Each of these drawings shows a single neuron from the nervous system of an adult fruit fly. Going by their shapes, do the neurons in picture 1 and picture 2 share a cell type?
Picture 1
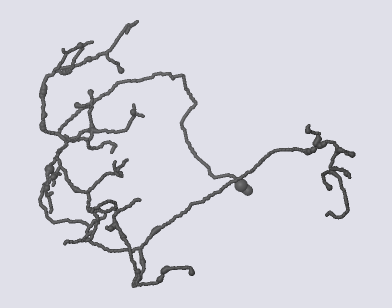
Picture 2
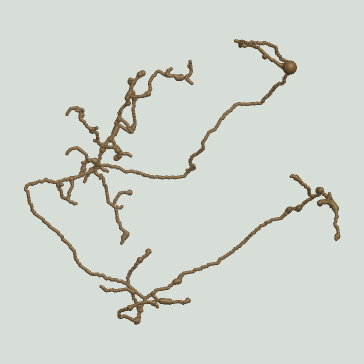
yes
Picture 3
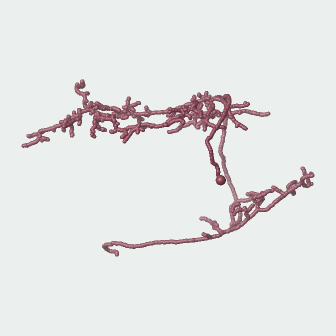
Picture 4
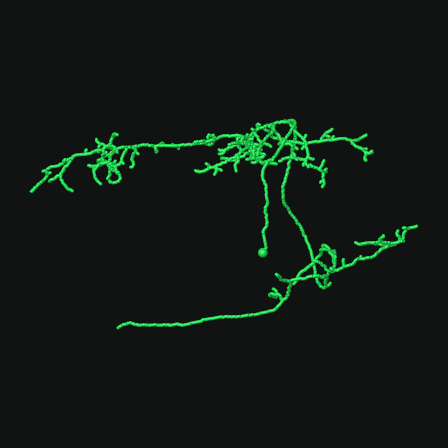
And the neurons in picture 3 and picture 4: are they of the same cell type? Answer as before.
yes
